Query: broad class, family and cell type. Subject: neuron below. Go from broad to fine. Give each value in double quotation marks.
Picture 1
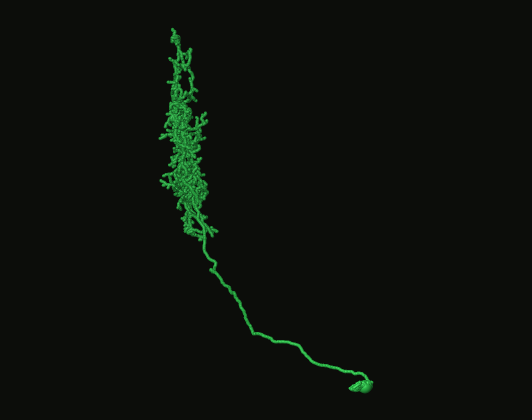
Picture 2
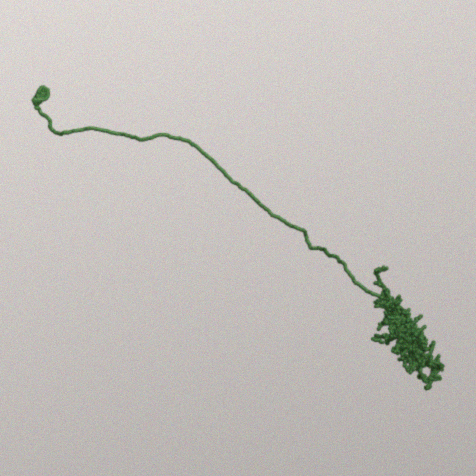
"optic-lobe intrinsic neuron", "Cm", "Cm11a"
